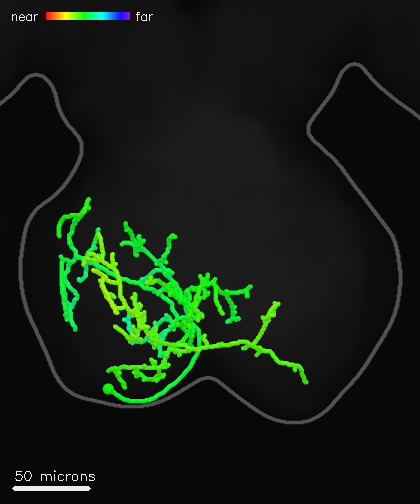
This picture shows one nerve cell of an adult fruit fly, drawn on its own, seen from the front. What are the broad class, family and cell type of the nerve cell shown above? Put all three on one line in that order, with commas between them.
nerve-cord intrinsic neuron, hemilineage 04B, IN04B046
